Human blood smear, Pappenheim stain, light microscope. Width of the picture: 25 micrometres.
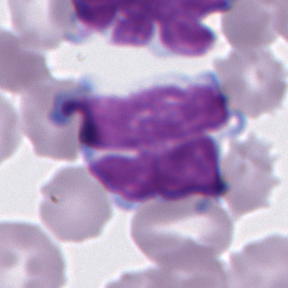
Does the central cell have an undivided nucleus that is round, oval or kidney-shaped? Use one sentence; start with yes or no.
No, there are two or more separate lobes forming the nucleus.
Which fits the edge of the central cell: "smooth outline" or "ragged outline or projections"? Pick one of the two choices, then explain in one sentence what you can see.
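Ragged outline or projections. A small hooked projection of bluish cytoplasm sticks out at the upper left of the cell.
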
